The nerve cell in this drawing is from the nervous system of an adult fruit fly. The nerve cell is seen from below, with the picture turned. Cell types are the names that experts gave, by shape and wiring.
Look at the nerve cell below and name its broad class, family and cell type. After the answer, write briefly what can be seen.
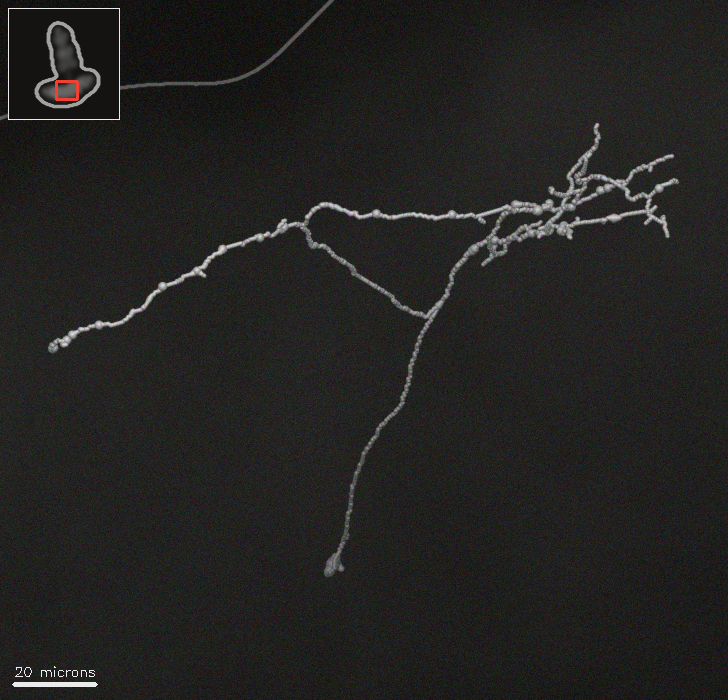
This is a central-brain intrinsic neuron. Its family is hemilineage SMPad2. Its cell type is CB3998. From left to right in the picture it spans about 150 microns. As drawn here it is wider than it is tall.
